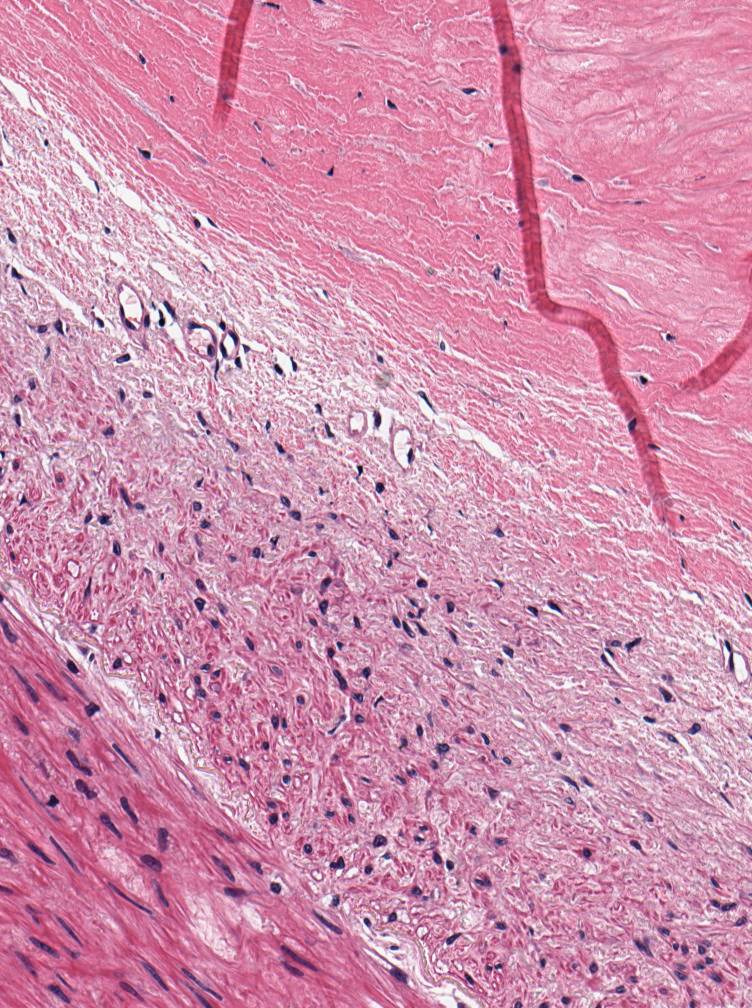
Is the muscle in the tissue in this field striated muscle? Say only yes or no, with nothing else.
No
